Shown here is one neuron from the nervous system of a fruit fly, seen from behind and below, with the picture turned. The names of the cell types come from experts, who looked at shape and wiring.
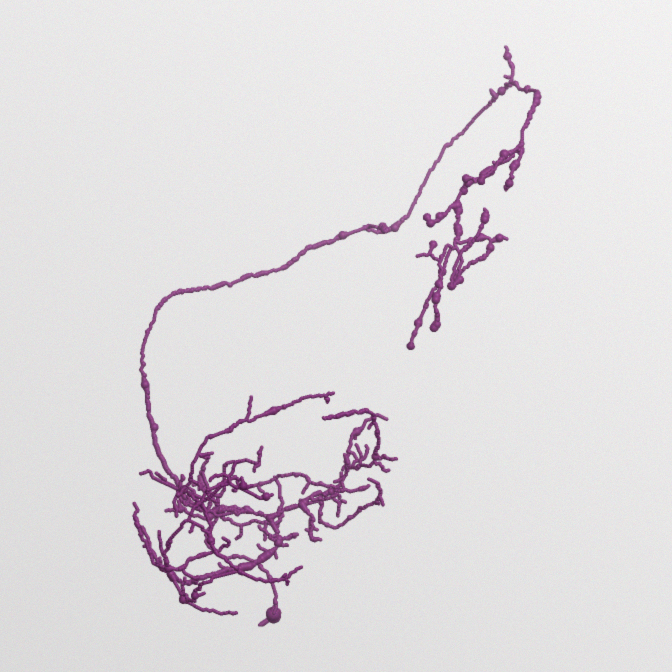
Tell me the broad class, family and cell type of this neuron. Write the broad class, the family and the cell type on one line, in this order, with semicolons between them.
central-brain intrinsic neuron; hemilineage LHl2_dorsal; LHAD1b3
